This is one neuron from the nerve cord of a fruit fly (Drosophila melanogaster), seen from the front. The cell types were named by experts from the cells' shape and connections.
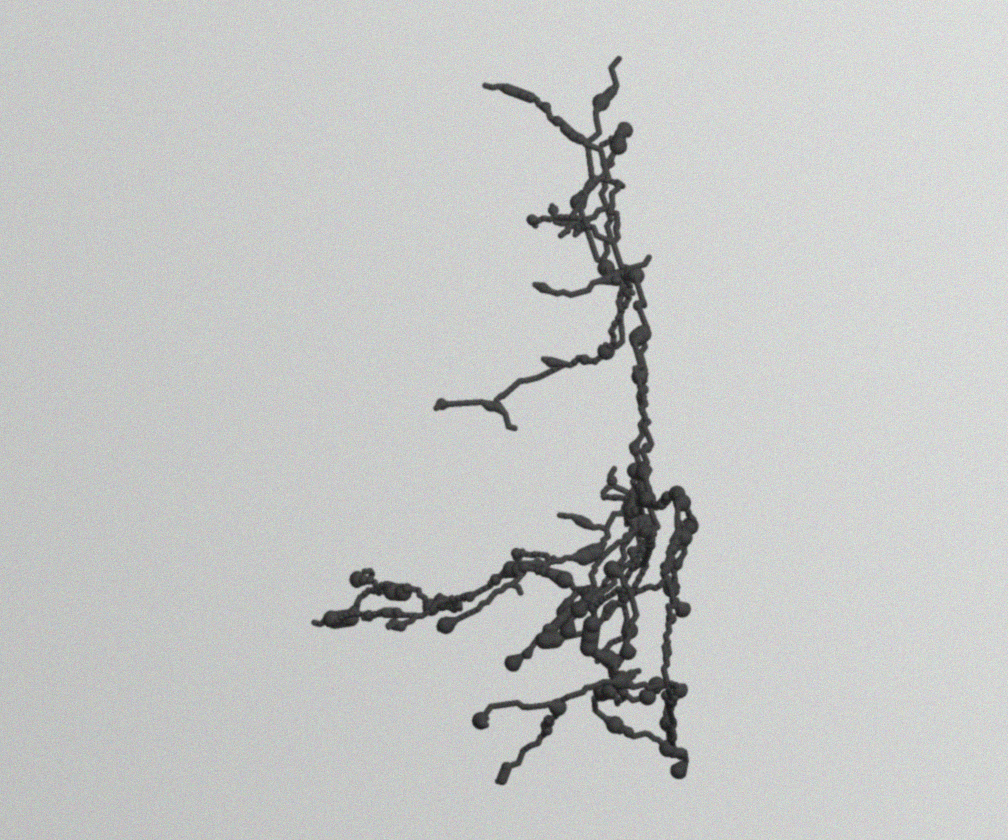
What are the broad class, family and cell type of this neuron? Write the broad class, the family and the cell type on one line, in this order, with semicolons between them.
descending neuron; hemilineage SMPpm1; DNp46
